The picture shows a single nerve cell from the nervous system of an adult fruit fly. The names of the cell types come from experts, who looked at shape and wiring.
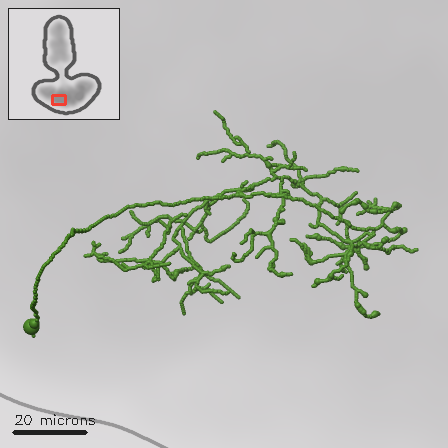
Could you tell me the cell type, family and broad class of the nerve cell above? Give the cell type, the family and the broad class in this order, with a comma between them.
SLP176, hemilineage SLPal3_and_SLPal4_dorsal, central-brain intrinsic neuron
